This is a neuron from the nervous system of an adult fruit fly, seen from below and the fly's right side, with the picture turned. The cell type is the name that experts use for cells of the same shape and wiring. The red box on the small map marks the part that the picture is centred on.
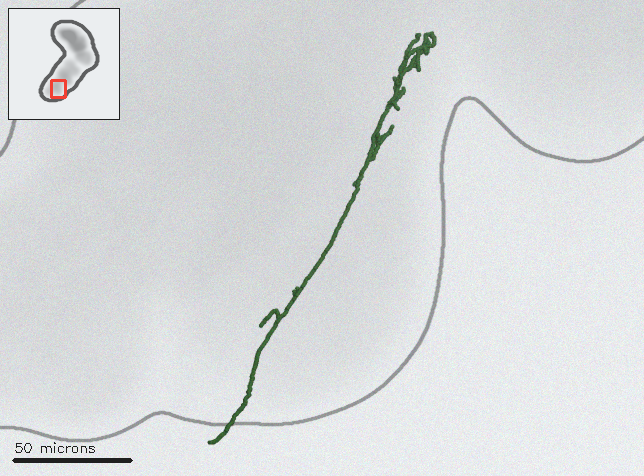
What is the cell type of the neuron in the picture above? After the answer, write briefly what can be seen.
The cell type is SNpp40. It is a sensory neuron entering the nerve cord. The drawing shows no cell body. By the scale bar it is about 180 microns tall in this view.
